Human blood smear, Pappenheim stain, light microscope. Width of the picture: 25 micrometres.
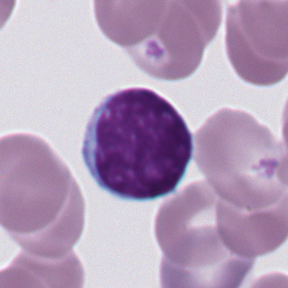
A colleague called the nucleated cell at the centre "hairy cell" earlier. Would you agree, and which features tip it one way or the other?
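Size and proportion: the cell is about 10 micrometres across and its nucleus about 9 micrometres, so the nucleus is nearly as wide as the cell.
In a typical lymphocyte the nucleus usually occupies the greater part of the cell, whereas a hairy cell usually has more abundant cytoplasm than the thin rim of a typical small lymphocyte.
This proportion goes with typical lymphocyte and against hairy cell. Nuclear shape: round in outline, a single undivided mass without lobes.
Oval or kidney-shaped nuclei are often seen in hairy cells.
The round nucleus here therefore sides with typical lymphocyte. Chromatin: dense and coarsely clumped, with small paler patches between dark areas. Nucleoli: none can be seen.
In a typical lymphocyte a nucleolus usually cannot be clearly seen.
Cytoplasm: neither granules nor vacuoles are seen.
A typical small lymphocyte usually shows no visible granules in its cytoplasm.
Conclusion: the cell is a typical lymphocyte, not a hairy cell.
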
